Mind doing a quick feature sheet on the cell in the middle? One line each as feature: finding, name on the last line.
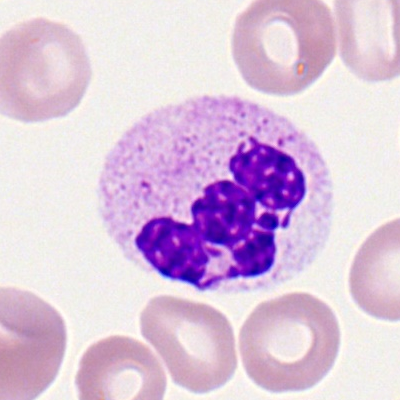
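Outline: round and smooth all the way around
Chromatin: dark purple, in coarse clumps
Cytoplasm: plenty of it, pale pinkish-lilac
Granules: fine and small, pinkish-purple, sprinkled evenly throughout
Cell type: segmented neutrophil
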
